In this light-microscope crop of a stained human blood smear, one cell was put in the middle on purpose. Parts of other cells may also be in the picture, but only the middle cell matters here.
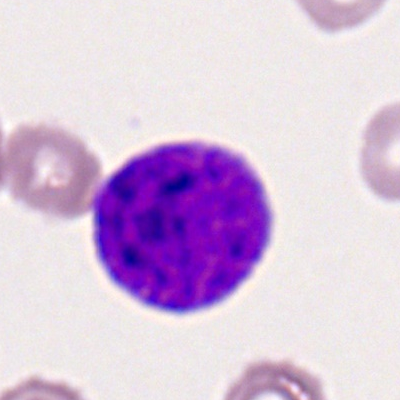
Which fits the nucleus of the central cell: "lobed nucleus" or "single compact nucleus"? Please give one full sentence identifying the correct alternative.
In this cell, the nucleus forms one compact round, oval or kidney-shaped piece.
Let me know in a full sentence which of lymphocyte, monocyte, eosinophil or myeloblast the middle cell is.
The crop shows a myeloblast in its centre.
